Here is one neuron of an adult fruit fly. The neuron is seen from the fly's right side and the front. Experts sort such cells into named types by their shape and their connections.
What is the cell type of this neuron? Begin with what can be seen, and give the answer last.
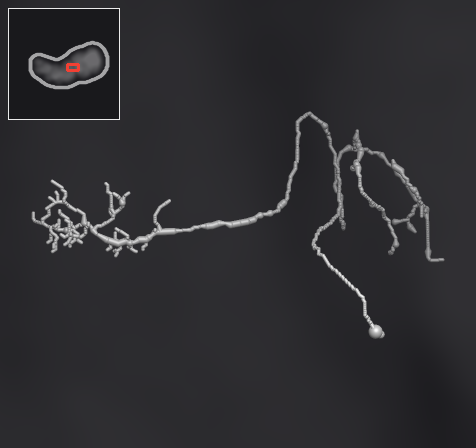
Its cell body lies at the lower right of the picture. As drawn here it is wider than it is tall. This is a visual projection neuron. It is of cell type LC12.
